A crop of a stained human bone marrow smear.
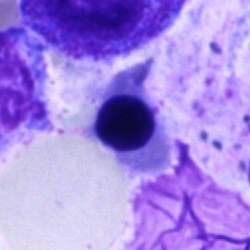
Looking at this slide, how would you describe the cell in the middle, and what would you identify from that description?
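The chromatin is uniformly dense and very dark, without any visible internal pattern, and no nucleoli can be seen in the nucleus. The cytoplasm holds no visible granules and tapers into a single pointed projection at the top of the cell. It is an erythroblast.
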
